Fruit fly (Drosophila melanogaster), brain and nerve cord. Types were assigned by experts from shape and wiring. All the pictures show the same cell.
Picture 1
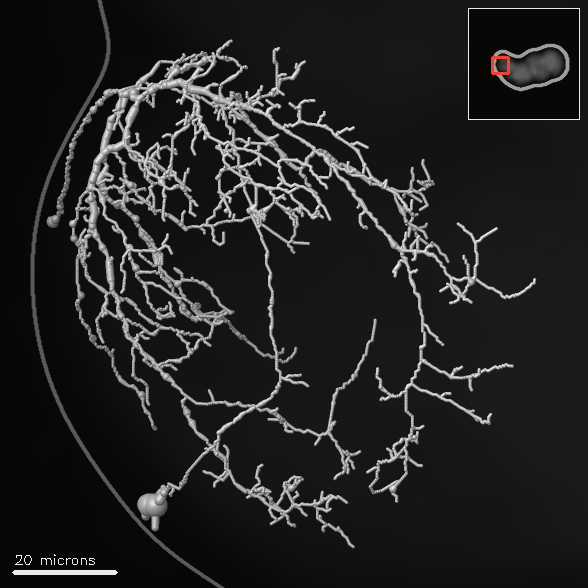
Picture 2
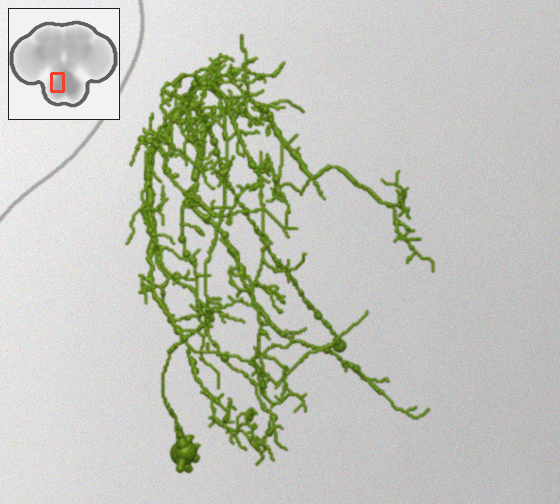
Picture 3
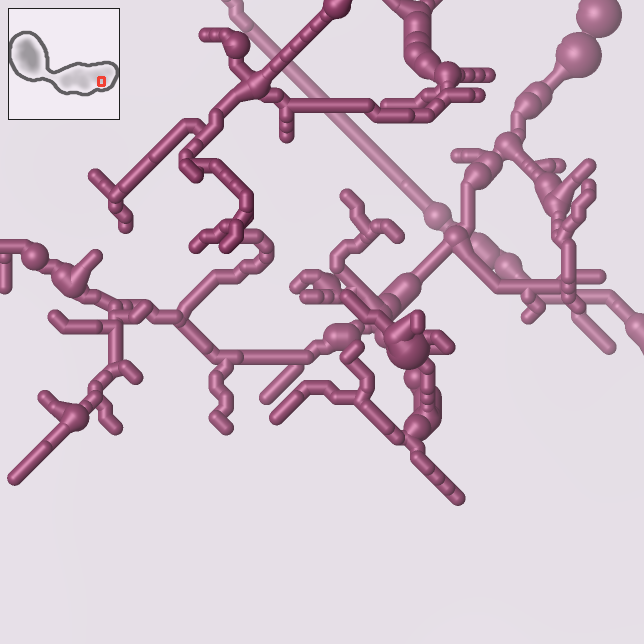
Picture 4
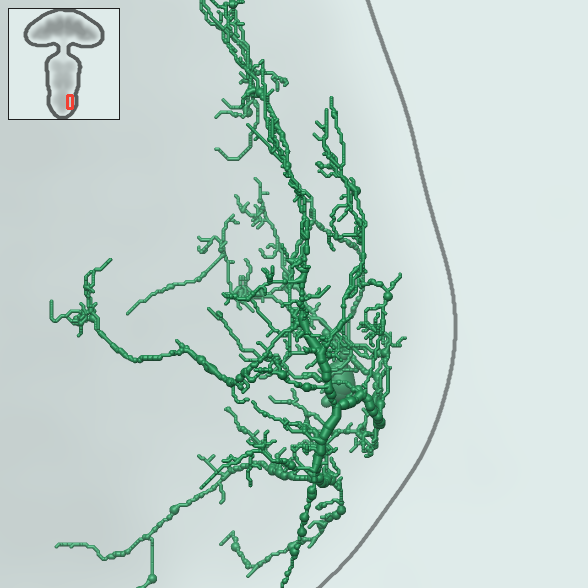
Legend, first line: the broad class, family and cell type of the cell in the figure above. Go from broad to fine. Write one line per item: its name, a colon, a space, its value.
broad class: motor neuron of the nerve cord
family: hemilineage 24B.25B
cell type: Fe reductor MN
